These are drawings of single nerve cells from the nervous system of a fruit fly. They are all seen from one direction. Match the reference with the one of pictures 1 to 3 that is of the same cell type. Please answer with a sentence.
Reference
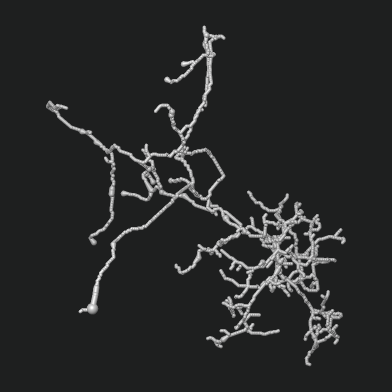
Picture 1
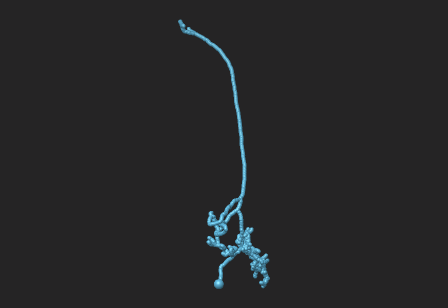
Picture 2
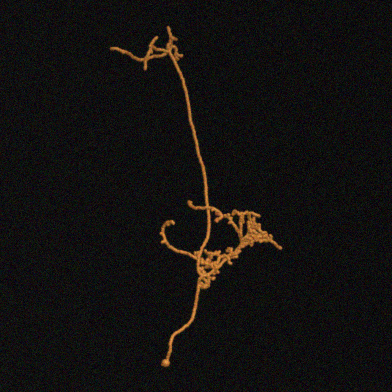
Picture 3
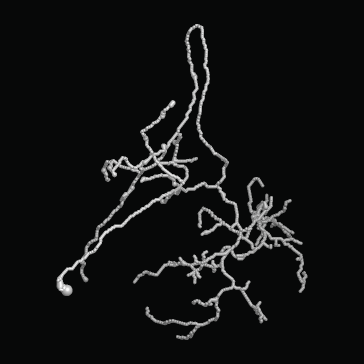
Picture 3 is of the same cell type.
